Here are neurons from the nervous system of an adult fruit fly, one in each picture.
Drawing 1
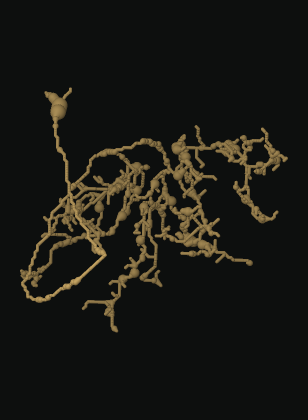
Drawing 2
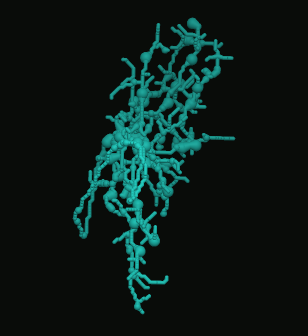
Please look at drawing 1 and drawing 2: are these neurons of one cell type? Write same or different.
different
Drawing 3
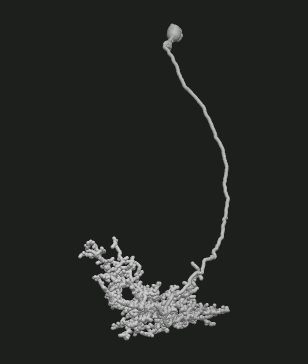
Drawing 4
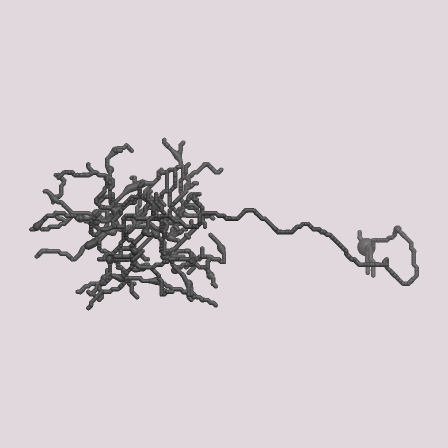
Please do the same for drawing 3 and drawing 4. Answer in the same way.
different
